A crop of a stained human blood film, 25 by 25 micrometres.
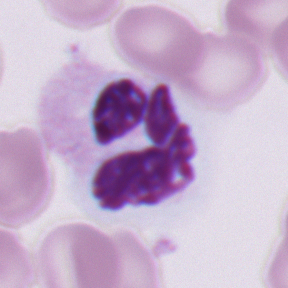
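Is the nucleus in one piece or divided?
It is split into several separate lobes, and no nucleoli can be seen in it.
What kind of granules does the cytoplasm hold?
Fine, faint pinkish-lilac granules rather than large coarse ones.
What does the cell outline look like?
It is irregular and fades out on the right side.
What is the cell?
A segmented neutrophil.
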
